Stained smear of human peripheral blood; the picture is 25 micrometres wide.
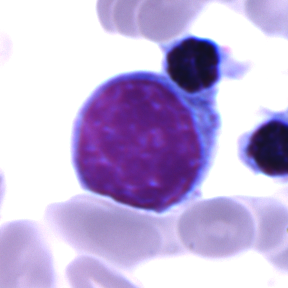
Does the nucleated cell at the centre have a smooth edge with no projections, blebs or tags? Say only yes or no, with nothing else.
Yes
